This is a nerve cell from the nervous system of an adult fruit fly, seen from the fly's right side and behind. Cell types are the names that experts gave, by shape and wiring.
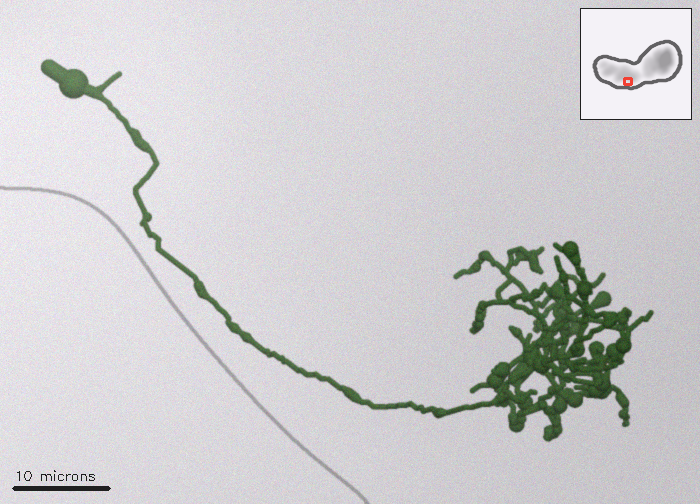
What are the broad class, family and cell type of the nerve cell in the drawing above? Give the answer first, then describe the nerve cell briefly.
It is a nerve-cord intrinsic neuron. The family is hemilineage 01B. It is of cell type IN01B099. The cell body can be seen at the upper left of the picture. From left to right in the picture it spans about 65 microns.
